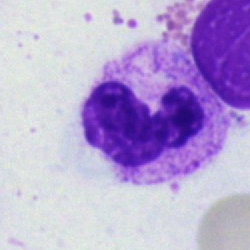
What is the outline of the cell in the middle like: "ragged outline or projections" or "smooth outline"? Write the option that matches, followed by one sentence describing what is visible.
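Ragged outline or projections. The cell outline is roughly round with a slightly ragged edge.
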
